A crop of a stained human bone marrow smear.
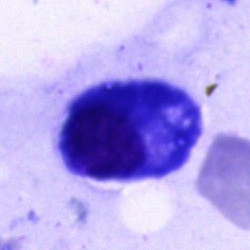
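Plasma cell, the central cell in a stained human bone marrow smear. First, its edge is smooth, with no projections. Second, the whole cell stains a deep blue-purple. Third, the left part is darker and more uniform than the right part. Finally, the paler right part holds several small light spots.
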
